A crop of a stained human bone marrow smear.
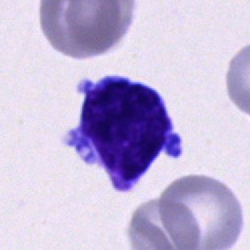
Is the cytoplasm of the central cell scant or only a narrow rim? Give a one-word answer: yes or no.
Yes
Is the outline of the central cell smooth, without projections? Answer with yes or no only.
No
